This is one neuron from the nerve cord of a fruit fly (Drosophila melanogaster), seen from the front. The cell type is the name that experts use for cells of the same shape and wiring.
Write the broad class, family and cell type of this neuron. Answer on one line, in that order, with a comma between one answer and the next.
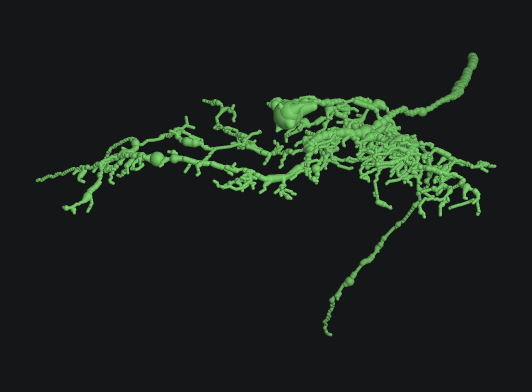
motor neuron of the nerve cord, MNad, MNad24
